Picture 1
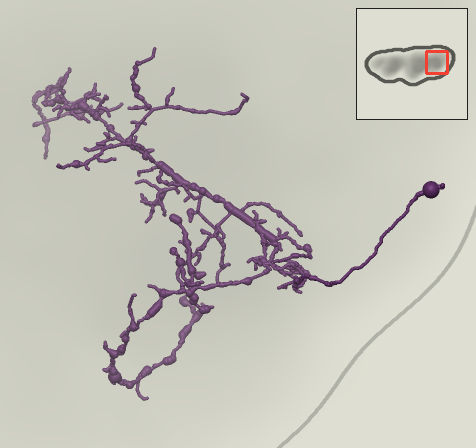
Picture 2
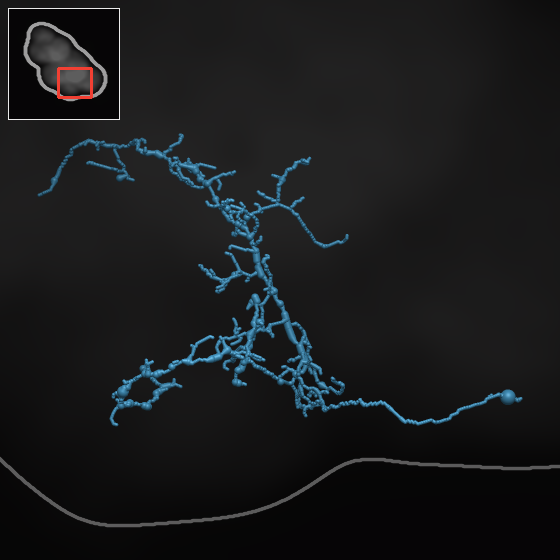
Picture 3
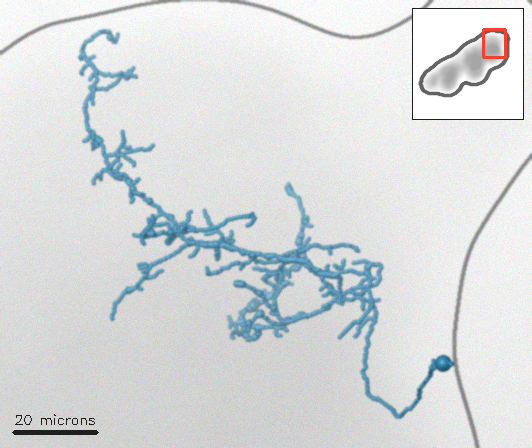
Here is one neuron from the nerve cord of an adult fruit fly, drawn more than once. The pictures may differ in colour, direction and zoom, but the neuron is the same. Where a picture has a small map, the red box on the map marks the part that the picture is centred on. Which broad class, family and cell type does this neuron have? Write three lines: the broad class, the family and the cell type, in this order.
nerve-cord intrinsic neuron
hemilineage 14A
IN14A055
